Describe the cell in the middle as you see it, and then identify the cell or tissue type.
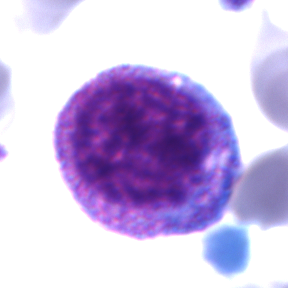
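The cell outline is round and smooth. The nucleus occupies most of the cell, leaving a narrow rim of cytoplasm. That cytoplasm is pale lilac-blue and speckled with fine pink-purple granules. Answer: promyelocyte.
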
